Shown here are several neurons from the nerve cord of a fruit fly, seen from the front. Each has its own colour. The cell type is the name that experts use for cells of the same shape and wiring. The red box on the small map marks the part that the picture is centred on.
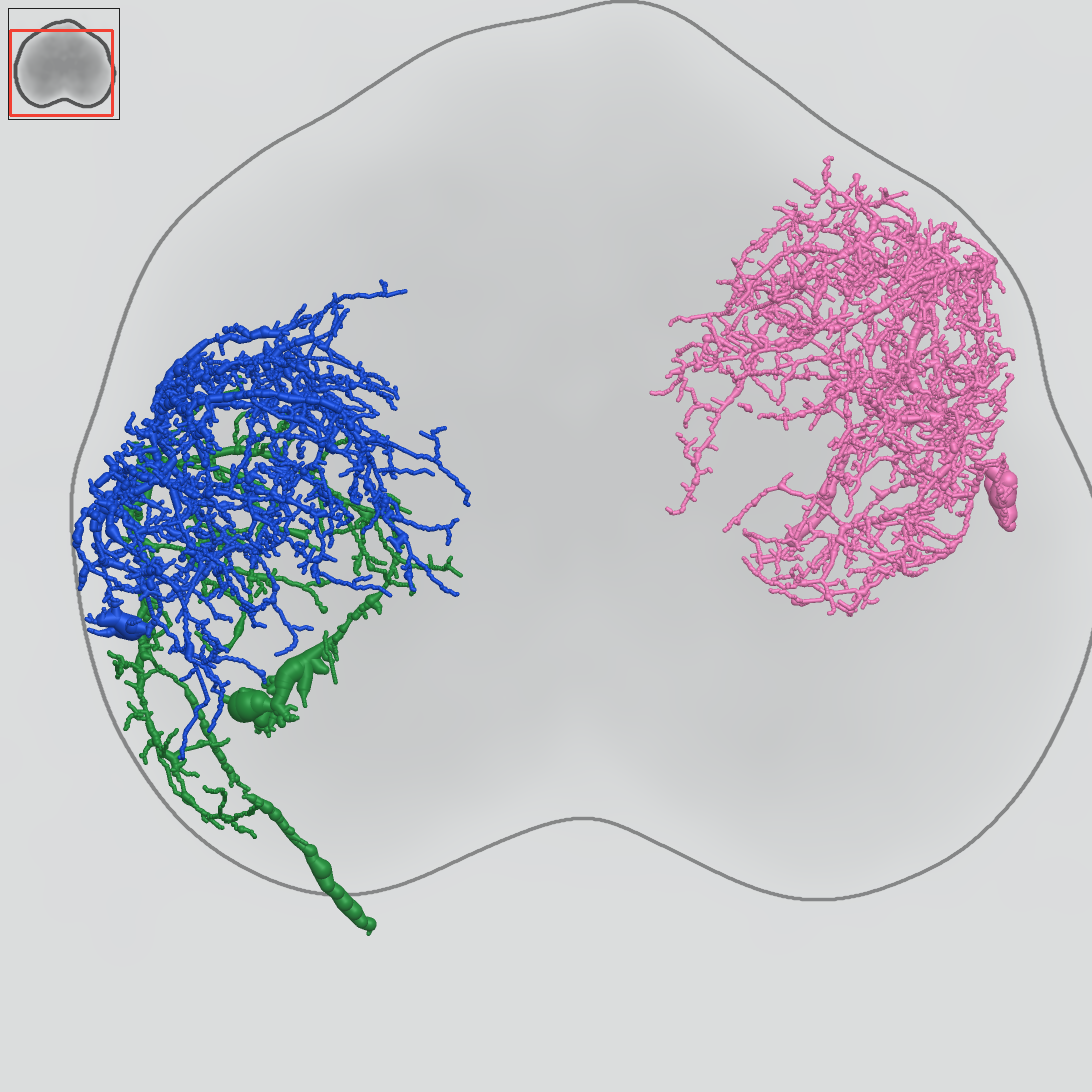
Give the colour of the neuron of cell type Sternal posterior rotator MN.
green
